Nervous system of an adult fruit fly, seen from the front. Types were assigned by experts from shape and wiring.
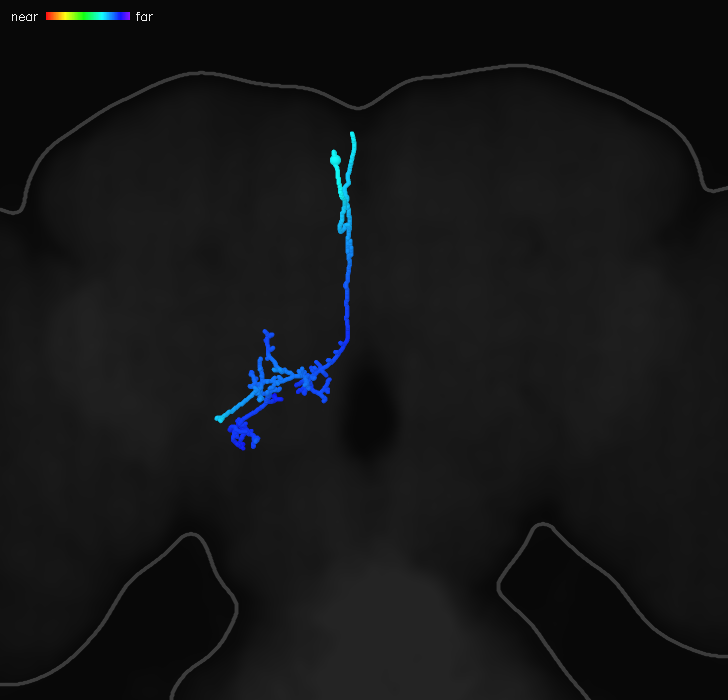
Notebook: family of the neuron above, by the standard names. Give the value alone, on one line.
OCC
